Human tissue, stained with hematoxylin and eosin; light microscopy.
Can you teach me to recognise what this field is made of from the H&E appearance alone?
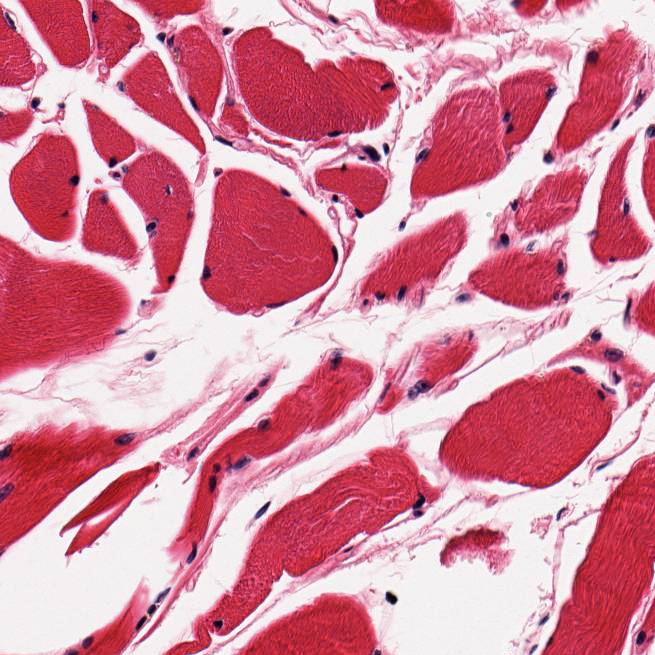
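In this field the tissue is skeletal muscle. Across the upper half its fibres are cut transversely; in the lower half many run lengthwise or obliquely.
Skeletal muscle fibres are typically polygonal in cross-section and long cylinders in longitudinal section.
The cross-cut fibres here are polygonal to rounded with angular corners, and they vary clearly in size. Between them run thin, wispy, pale pink connective tissue strands with scattered small dark nuclei.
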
